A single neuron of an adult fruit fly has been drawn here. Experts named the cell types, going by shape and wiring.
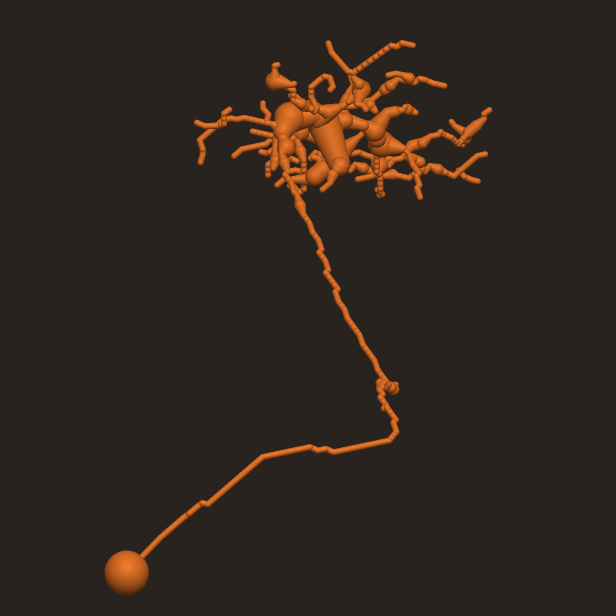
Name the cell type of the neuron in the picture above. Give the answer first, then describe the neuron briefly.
It is of cell type Dm8b. It is an optic-lobe intrinsic neuron. Its cell body lies at the lower left of the picture. Dozens of branch ends can be seen.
